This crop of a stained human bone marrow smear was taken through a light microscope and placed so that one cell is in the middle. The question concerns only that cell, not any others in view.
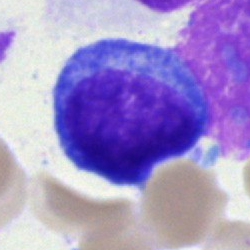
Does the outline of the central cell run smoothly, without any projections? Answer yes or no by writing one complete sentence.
Yes, the border of this cell is smooth and even.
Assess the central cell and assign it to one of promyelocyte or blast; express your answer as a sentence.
The central cell, amid any neighbouring cells, is a blast.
